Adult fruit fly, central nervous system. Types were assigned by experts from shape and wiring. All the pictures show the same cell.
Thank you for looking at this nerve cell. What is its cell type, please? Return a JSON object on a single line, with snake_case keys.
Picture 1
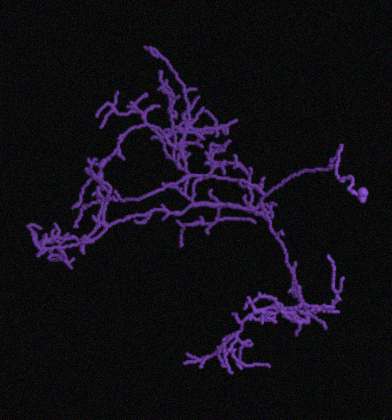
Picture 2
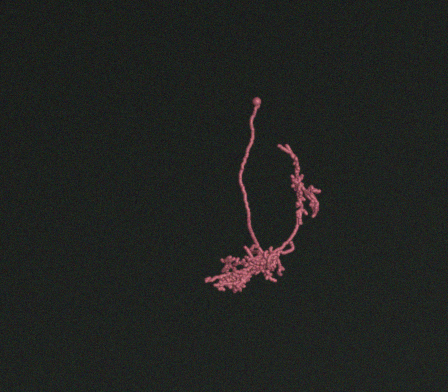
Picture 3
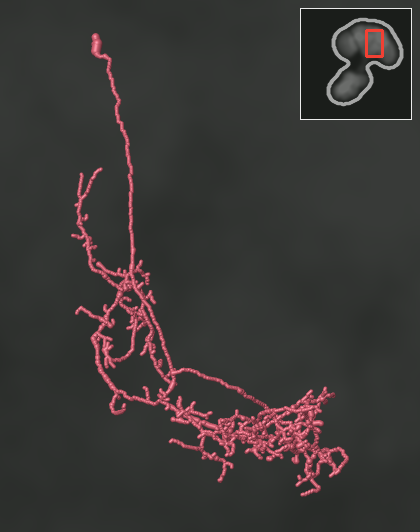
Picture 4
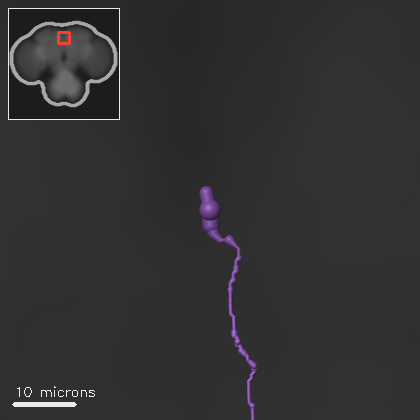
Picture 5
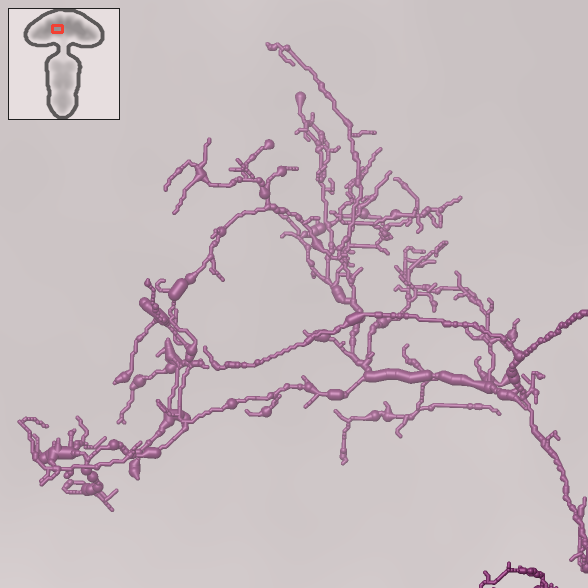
{"cell_type": "WED100"}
